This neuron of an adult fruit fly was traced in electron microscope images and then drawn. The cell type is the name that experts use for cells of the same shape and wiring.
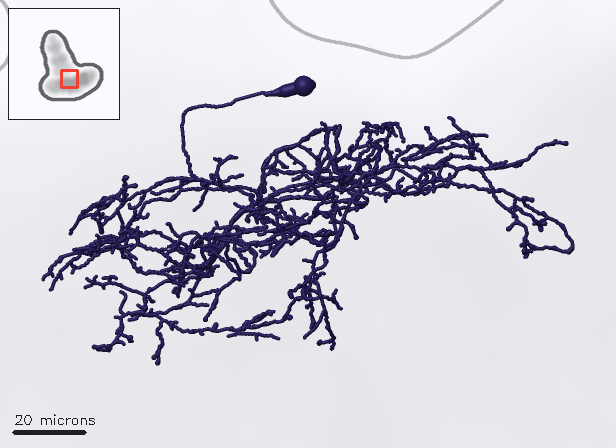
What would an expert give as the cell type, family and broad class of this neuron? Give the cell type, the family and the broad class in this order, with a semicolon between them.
IB117; hemilineage CLp1; central-brain intrinsic neuron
